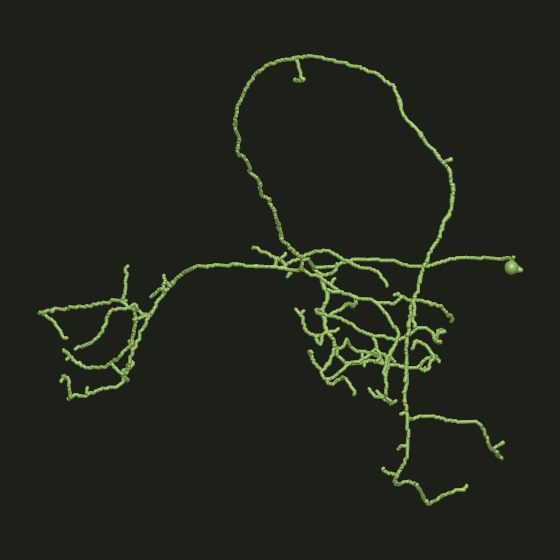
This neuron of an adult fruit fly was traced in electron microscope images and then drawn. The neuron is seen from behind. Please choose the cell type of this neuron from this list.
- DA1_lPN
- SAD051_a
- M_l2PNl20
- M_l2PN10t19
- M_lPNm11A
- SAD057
M_lPNm11A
